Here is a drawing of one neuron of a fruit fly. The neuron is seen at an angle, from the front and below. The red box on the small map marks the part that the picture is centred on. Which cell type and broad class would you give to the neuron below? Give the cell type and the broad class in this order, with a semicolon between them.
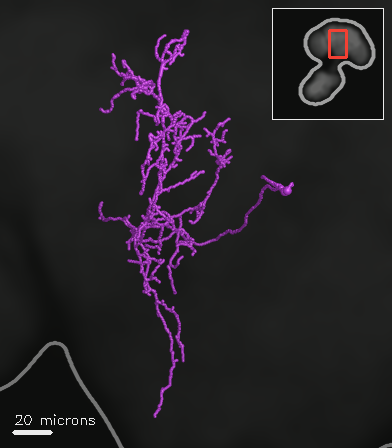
LAL206; central-brain intrinsic neuron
